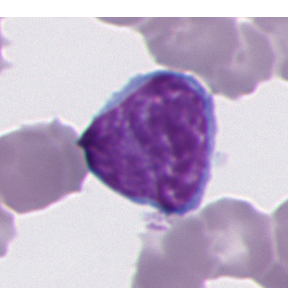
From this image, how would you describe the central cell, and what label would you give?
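See how the nucleus takes up nearly the entire cell? What cytoplasm there is looks pale blue, with no granules in it, and there are no vacuoles anywhere in the cell. So that one's a typical lymphocyte.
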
